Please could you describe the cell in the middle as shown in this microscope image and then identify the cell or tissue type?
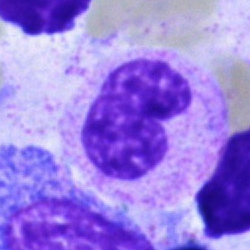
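The nucleus is indented on its right side, which gives it a kidney shape. Abundant pale pinkish-lilac cytoplasm forms a wide rim around it, with fine pink granules scattered throughout. This cell is a band neutrophil.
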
